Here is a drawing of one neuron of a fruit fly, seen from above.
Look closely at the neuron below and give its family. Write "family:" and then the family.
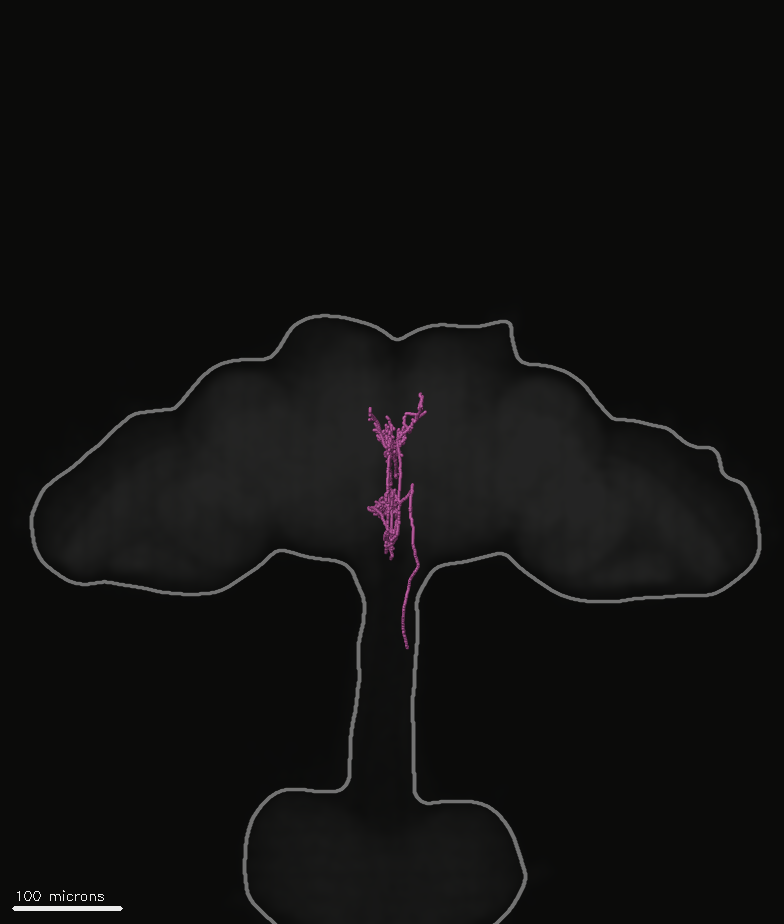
family: hemilineage 27X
